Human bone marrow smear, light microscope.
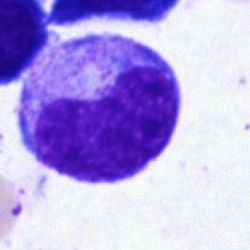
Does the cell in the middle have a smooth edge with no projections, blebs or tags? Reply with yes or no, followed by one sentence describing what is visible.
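Yes. The cell outline is round and smooth.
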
